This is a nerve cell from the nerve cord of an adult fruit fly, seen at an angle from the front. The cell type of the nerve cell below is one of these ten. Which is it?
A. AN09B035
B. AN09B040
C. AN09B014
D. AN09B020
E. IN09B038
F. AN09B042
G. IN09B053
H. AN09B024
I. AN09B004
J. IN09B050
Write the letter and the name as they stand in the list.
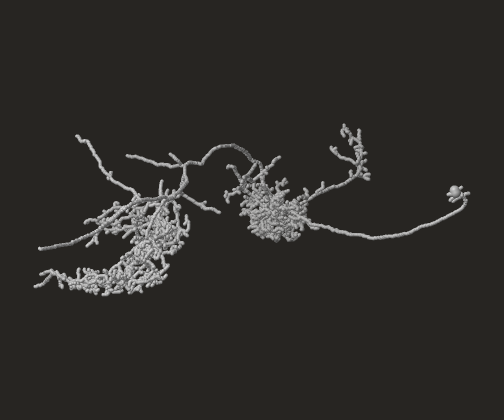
C. AN09B014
